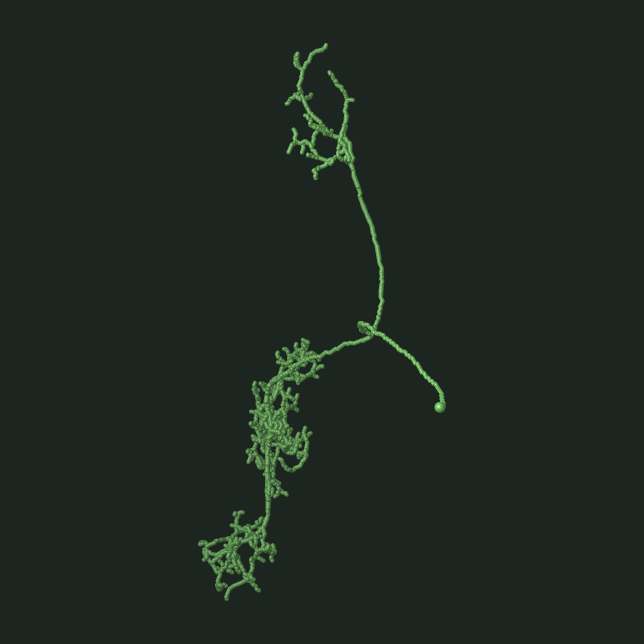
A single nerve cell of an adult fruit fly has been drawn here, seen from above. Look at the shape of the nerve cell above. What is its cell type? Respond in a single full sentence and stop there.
Cell type LPLC4 is what this neuron is.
